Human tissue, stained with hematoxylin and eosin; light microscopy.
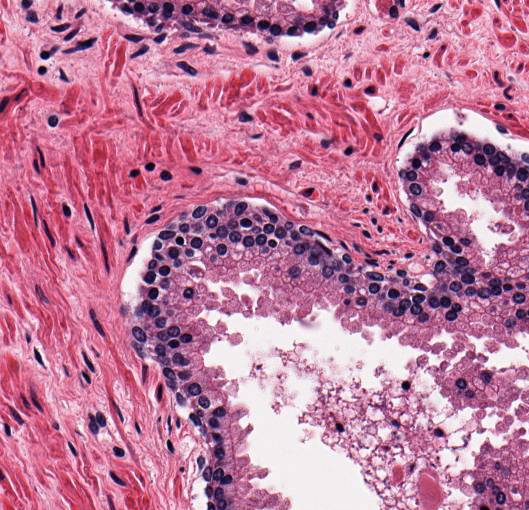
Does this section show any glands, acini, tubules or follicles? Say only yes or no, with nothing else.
Yes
